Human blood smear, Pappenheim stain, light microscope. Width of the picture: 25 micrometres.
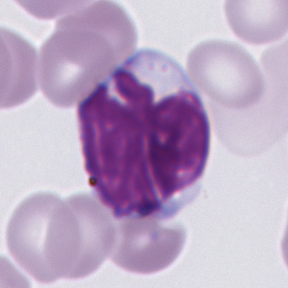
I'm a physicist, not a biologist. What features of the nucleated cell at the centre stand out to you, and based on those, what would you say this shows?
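Its outline is smooth and oval, without surface projections. The nucleus folds along a top-to-bottom crease into two lobes side by side. The cytoplasm holds only a few tiny scattered dots rather than dense granules, and no vacuoles. It is a large granular lymphocyte.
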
